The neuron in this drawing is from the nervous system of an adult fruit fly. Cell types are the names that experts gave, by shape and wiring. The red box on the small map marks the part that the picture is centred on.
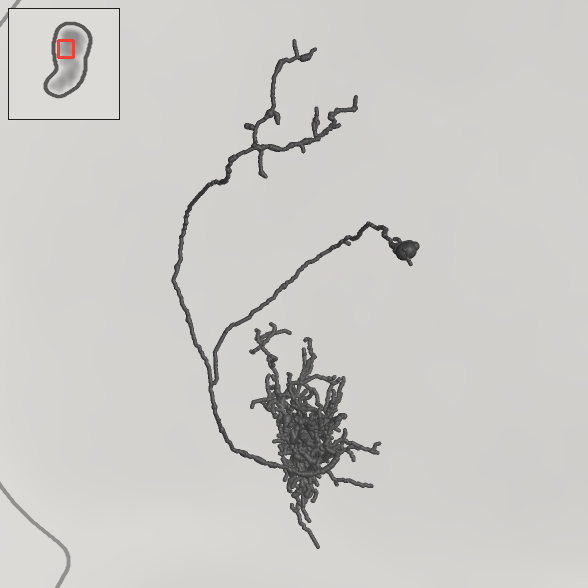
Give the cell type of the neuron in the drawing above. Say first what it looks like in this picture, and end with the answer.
The picture shows dozens of branch ends. As drawn here it is taller than it is wide. Its broad class is central-brain intrinsic neuron. Its cell type is PLP008.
